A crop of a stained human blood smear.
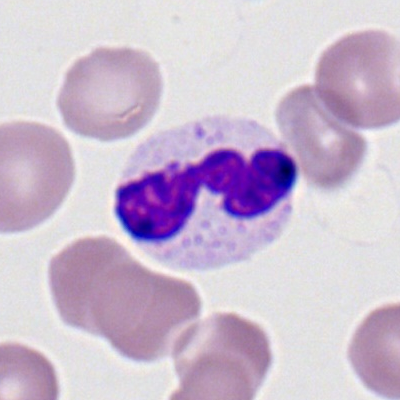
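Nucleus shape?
Partly split by notches into segments linked by broad bands of nuclear material.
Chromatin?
Dark purple, coarsely clumped.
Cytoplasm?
Plentiful, pale pinkish-lilac, small lilac granules scattered throughout.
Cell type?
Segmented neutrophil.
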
